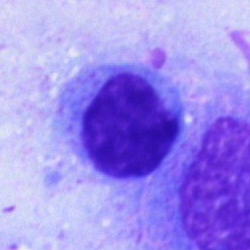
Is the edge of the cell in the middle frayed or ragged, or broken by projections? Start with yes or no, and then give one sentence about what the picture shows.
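No. The cell outline is round and smooth.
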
